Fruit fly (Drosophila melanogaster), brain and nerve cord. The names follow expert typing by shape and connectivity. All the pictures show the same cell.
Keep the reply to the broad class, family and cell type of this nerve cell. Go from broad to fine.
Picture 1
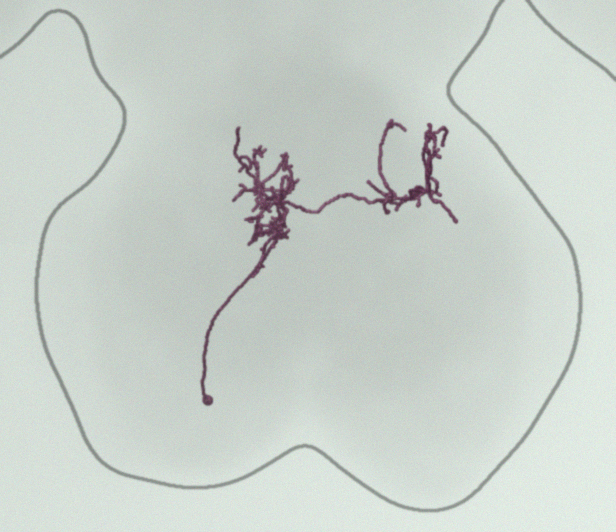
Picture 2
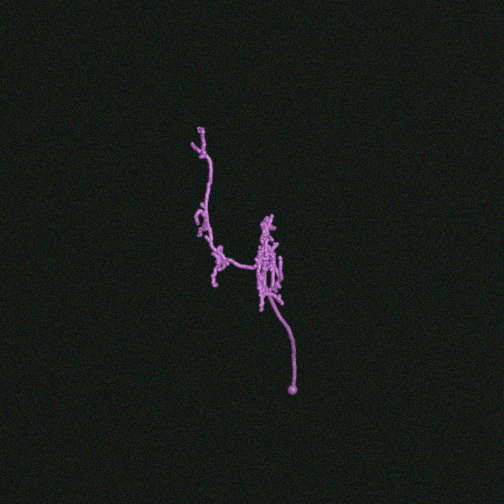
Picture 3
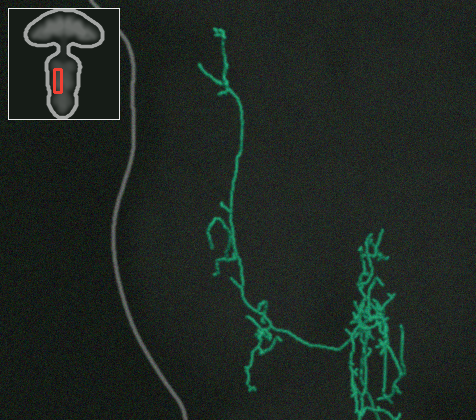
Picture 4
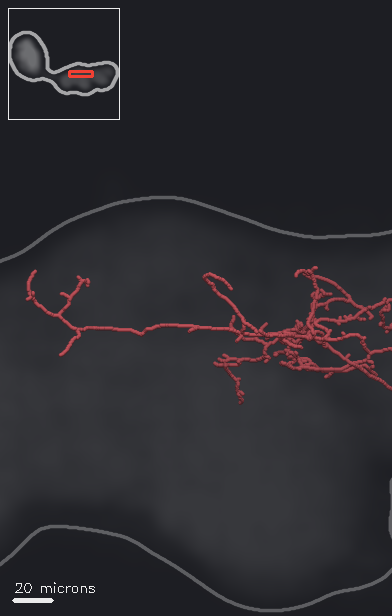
nerve-cord intrinsic neuron; hemilineage 07B; IN07B064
